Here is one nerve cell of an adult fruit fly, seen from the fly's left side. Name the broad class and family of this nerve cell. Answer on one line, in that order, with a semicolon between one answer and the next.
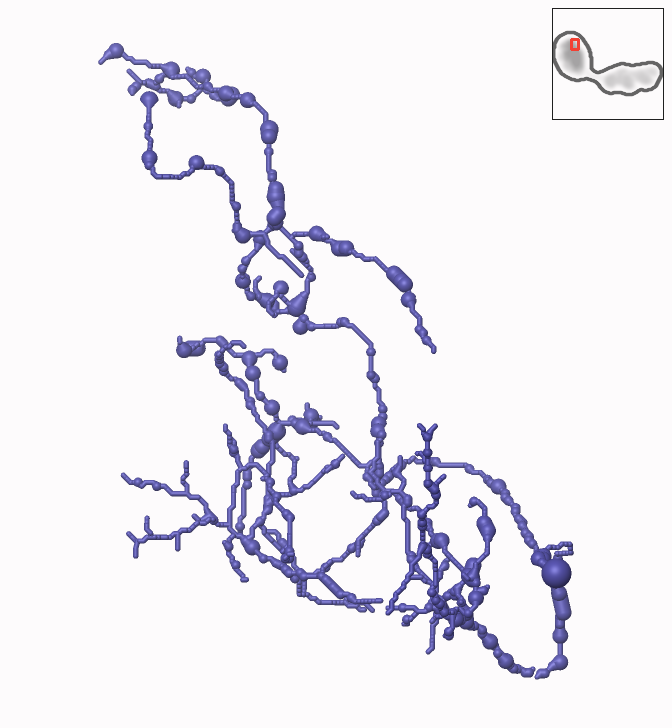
central-brain intrinsic neuron; hemilineage LHp3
